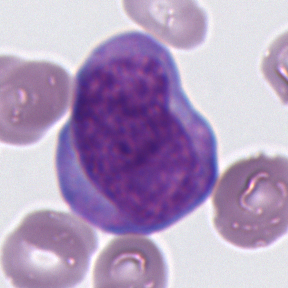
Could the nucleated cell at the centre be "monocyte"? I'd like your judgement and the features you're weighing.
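Not a monocyte; this is an atypical promyelocyte. Decisive: the nucleus fills most of the cell.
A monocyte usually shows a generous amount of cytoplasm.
No distinct granules in the cytoplasm.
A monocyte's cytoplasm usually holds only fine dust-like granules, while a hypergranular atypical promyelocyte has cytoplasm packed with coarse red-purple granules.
Lack of distinct granules therefore does not count against monocyte. Shallow notch on the right side of the nucleus. Surrounding red cells do not overlap the cell; picture slightly soft in focus.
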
